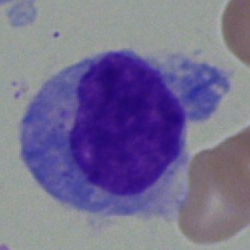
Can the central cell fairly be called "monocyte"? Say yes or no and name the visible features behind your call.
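The name monocyte is correct for this cell; blast is the alternative to weigh against it.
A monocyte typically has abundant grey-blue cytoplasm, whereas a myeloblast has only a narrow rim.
Here the cytoplasm is pale greyish-blue and forms a wider band on the left, where the nucleus sits off-centre to the right; this agrees with monocyte and tells against blast. The outline is roughly round apart from an irregular bluish protrusion at the upper right. No distinct granules and no clear vacuoles are seen in the cytoplasm. A red cell lies against the lower right edge.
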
